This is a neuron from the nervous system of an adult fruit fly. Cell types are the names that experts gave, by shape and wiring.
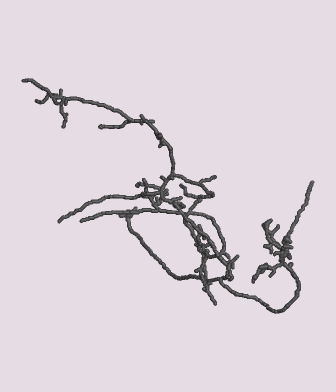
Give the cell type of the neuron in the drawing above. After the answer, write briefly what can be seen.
The cell type is IN09A045. It is a nerve-cord intrinsic neuron. As drawn here it is about as wide as it is tall.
